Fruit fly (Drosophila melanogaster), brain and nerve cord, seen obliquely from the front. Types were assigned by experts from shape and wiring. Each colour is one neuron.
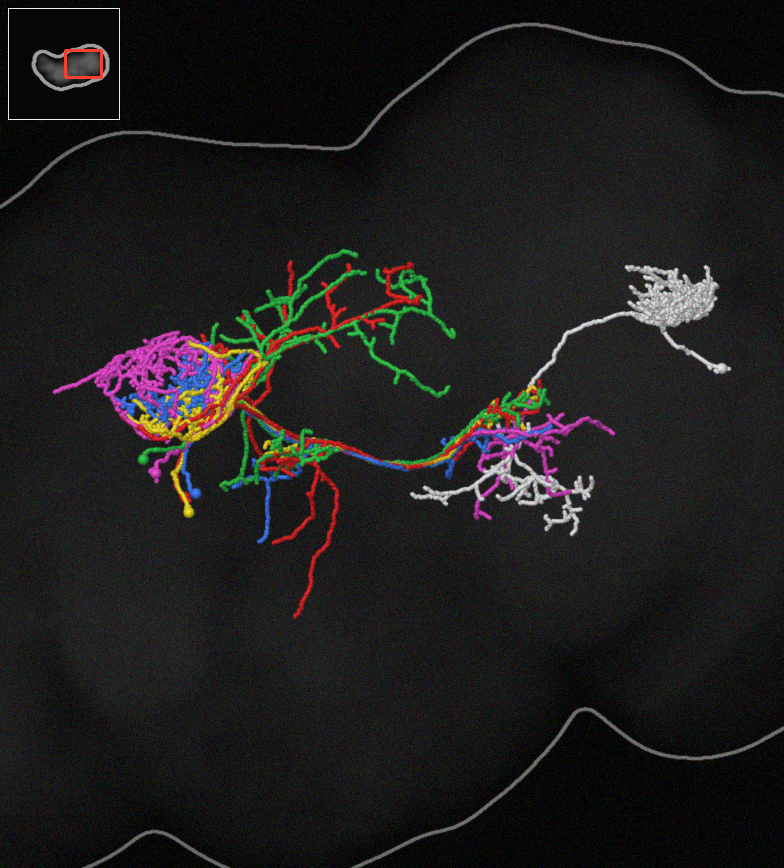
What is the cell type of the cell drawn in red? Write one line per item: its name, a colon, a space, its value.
cell type: AOTU004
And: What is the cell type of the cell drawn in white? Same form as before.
cell type: AOTU006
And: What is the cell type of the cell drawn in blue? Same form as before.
cell type: AOTU003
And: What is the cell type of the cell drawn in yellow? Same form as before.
cell type: CB0361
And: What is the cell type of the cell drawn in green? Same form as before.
cell type: CB2981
